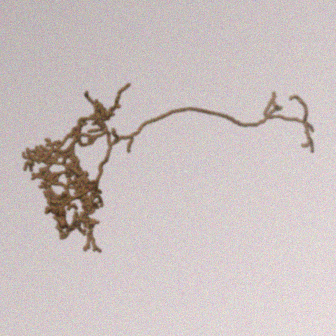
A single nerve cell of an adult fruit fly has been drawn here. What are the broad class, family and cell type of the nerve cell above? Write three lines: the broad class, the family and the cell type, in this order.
central-brain intrinsic neuron
hemilineage VLPa1_medial
AVLP729m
